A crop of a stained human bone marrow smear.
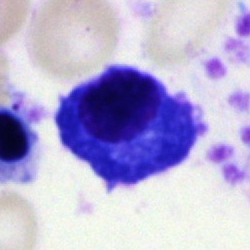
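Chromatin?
Dark purple, dense.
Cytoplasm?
Abundant, deep blue; paler, mottled zone just below the nucleus.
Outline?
Irregular, with small knobby bulges along the right edge.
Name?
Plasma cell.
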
